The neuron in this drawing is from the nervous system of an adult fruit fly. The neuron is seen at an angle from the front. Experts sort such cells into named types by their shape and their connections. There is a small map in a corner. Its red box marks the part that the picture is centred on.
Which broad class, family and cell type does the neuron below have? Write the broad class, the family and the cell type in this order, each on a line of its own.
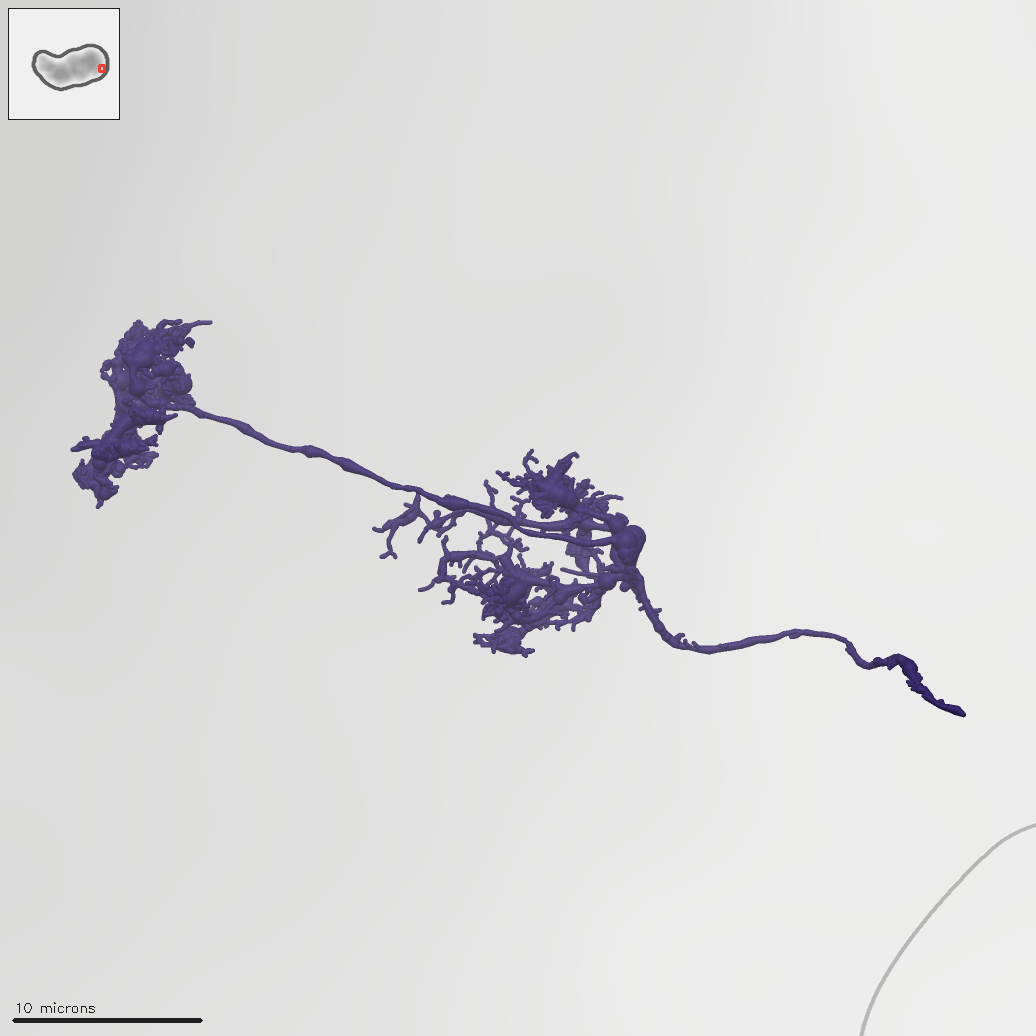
optic-lobe intrinsic neuron
L
L5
